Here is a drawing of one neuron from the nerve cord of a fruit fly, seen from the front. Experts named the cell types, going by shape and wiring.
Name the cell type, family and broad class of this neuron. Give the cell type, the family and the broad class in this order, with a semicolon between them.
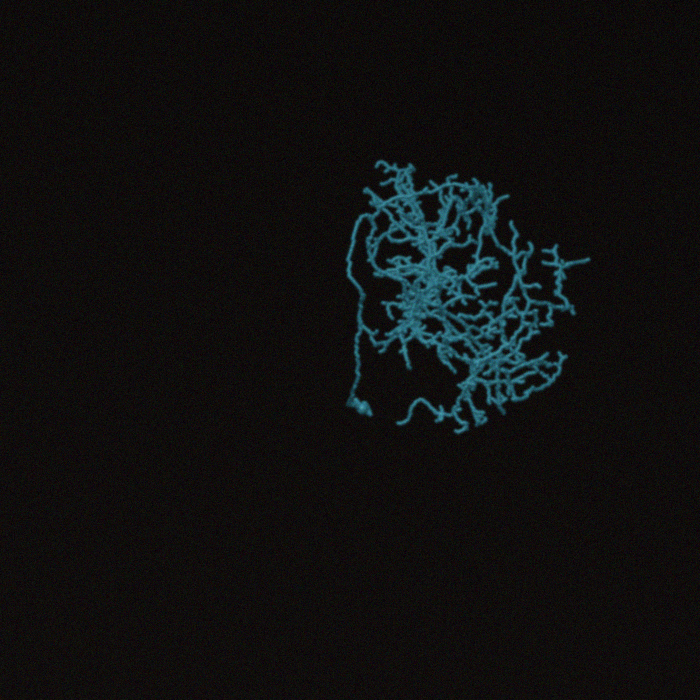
IN02A014; hemilineage 02A; nerve-cord intrinsic neuron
